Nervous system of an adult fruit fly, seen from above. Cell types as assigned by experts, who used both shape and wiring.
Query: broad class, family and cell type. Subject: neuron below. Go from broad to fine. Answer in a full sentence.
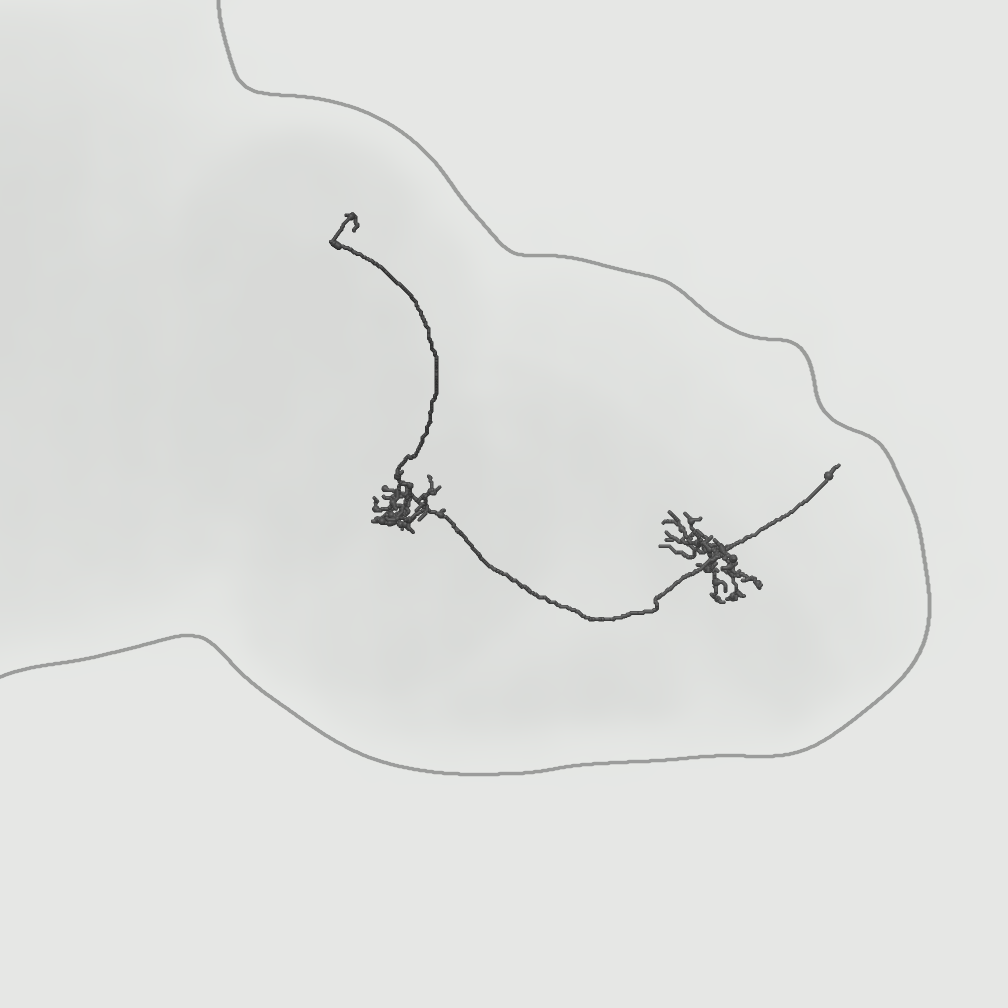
A visual projection neuron of the MeTu family, type MeTu4c.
